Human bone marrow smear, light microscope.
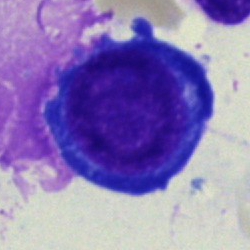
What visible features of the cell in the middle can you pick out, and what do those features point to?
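Start with the shape: the cell is round in outline. Its nucleus is stained dark purple throughout, and the cytoplasm shows no granules. Note the small rounded bleb jutting from the top edge of the cell. This cell is a proerythroblast.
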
